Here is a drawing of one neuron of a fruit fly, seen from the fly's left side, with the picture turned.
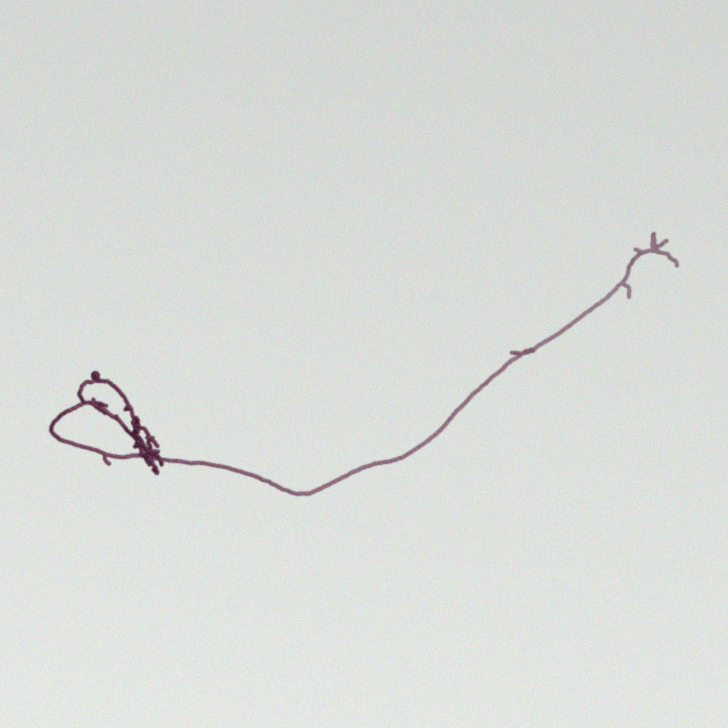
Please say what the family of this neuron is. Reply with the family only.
hemilineage PSp2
